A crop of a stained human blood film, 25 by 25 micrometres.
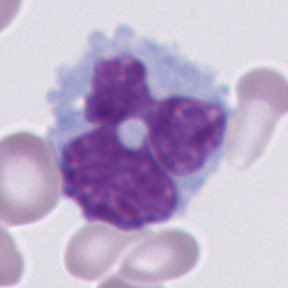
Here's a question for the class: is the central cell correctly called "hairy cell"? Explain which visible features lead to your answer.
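Nucleus shape: the nucleus is irregular and split into several broad lobes by deep clefts, with a round, clear, pale hole in the middle where the lobes meet. This goes with monocyte and against hairy cell.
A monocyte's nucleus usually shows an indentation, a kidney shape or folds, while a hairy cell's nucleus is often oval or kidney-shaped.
Vacuoles: one small clear vacuole lies in the cytoplasm at the upper left of the cell, which goes with monocyte.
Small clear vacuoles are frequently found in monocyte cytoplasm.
Cytoplasm colour: it is pale grey-blue, which suits hairy cell and so does not tell against that name.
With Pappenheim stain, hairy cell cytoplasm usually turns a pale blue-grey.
Edge: it is irregular, with many small rounded blebs of cytoplasm along the top and left side. Size: the cell is about 17 micrometres across, with red cells lying against it at its bottom and right side. Verdict: the cell is a monocyte, not a hairy cell.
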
